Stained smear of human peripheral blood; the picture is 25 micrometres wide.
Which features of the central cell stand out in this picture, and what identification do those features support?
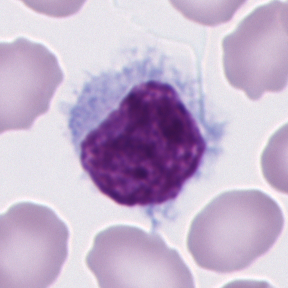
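Follow the edge of the cell and you will find its surface bearing many fine hair-like projections. Inside, the cytoplasm is pale blue. Look closely and you will see no granules in it, and no vacuoles either. So this is a hairy cell.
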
